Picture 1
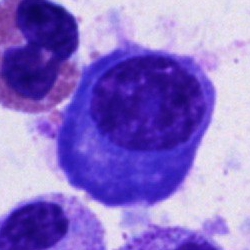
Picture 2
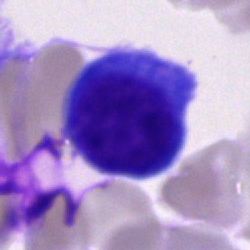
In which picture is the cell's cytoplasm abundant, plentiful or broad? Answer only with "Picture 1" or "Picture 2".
Picture 1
